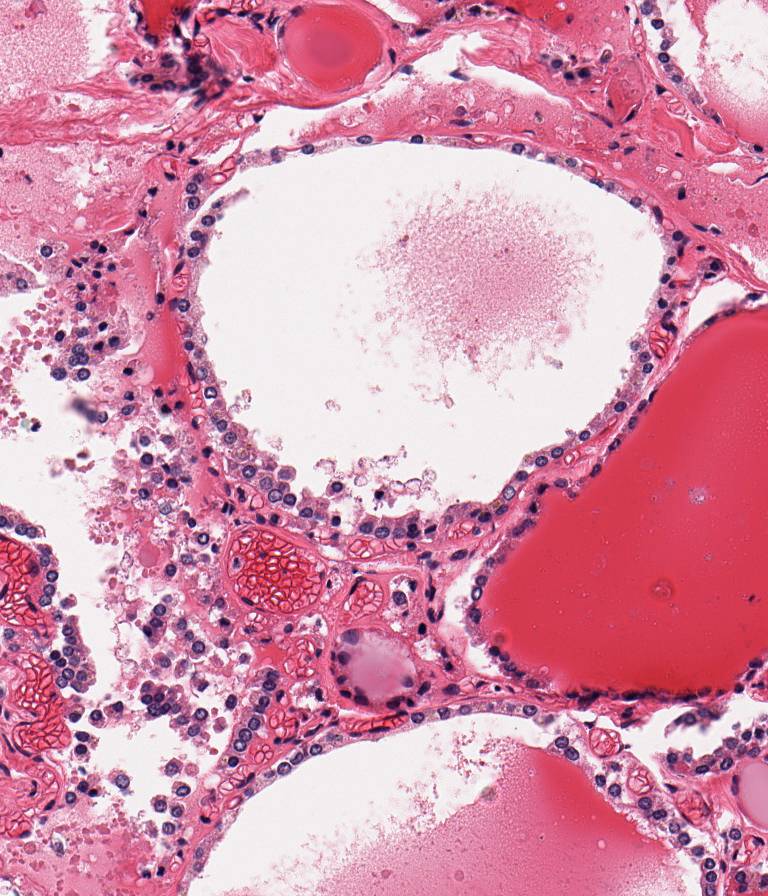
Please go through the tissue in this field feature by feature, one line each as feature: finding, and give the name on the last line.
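Follicles: rounded, of widely varying size; largest in the upper centre.
Lining: a single layer of flattened to low cuboidal epithelial cells.
Nuclei: small, round, dark-staining.
Capillaries: between the follicles, packed with red blood cells; clearest in the lower centre and left.
Name: thyroid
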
